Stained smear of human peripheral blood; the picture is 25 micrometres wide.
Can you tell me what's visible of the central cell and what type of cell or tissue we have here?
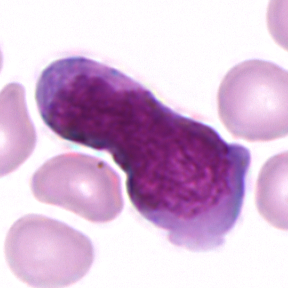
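This one narrows slightly near its middle, and the elongated nucleus follows that shape, filling most of the cell. Its scant pale blue-violet cytoplasm sits mostly at the lower right end, where a small pale bulge projects from the bottom. That's an atypical promyelocyte.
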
